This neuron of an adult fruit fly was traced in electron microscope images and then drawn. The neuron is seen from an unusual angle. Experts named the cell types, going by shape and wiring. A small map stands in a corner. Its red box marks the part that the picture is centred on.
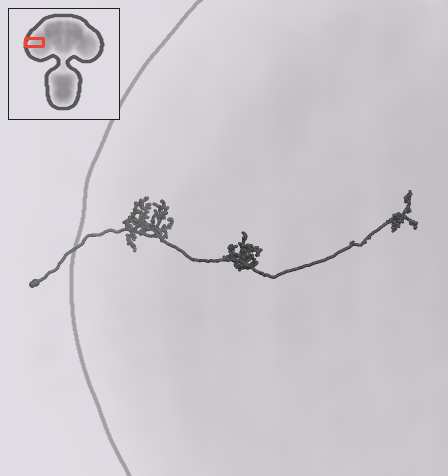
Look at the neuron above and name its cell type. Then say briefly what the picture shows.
The cell type is Tm6. It is an optic-lobe intrinsic neuron. Its cell body lies on the left of the picture. As drawn here it is more than twice as wide as it is tall.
